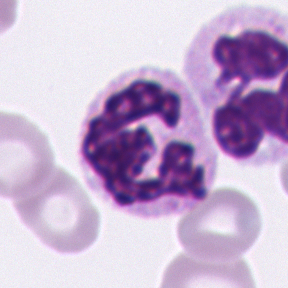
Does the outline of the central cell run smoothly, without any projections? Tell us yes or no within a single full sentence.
Yes, there is a smooth outline around the cell, free of projections.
